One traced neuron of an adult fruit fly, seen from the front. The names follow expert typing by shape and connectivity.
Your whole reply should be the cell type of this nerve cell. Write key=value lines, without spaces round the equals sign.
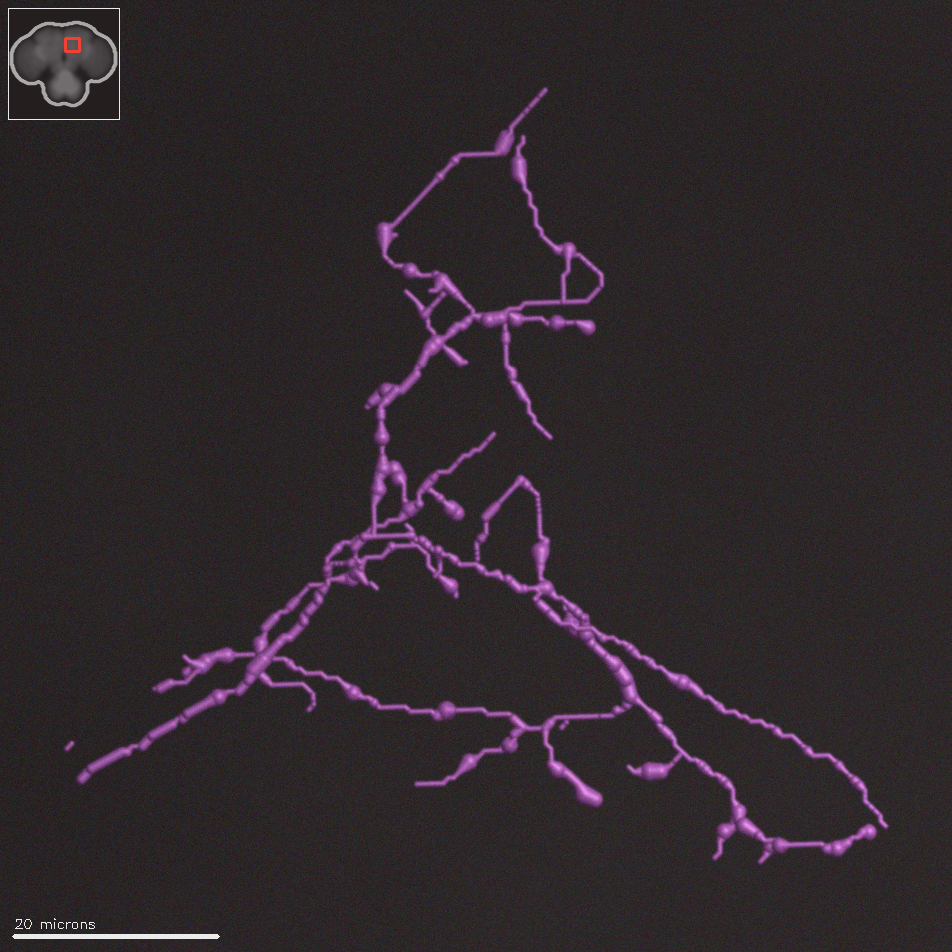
cell_type=AVLP716m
